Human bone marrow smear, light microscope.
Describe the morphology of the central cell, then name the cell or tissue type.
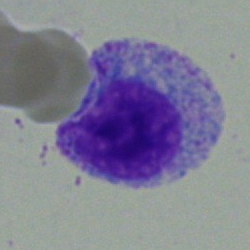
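Off-centre nucleus here, sitting toward the lower left of the cell. Its chromatin stains dark purple, with darker clumped areas. The cytoplasm makes a broad rim, widest on the upper right, and its background is pale bluish-grey. You're looking at a myelocyte.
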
